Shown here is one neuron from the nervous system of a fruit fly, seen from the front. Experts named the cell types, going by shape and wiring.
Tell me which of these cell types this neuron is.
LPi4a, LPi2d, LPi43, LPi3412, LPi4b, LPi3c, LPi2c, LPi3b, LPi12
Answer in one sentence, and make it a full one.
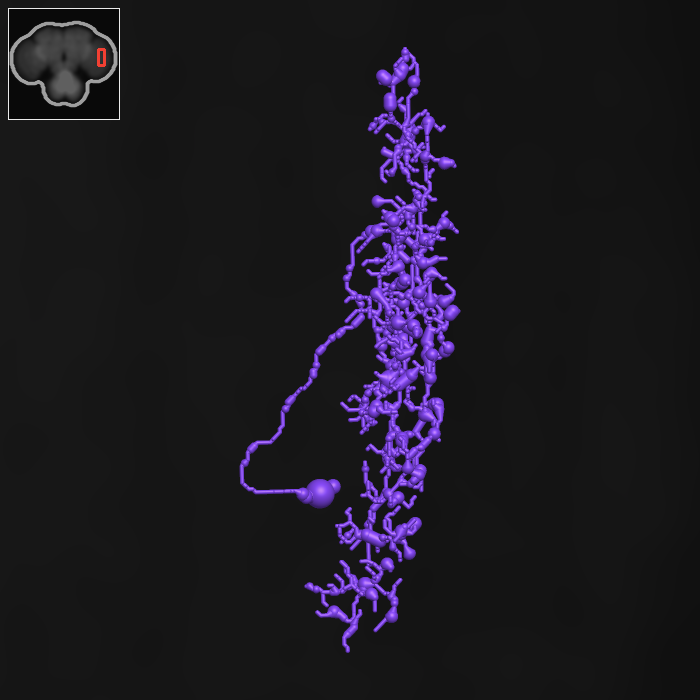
The neuron is typed under the name LPi3412.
